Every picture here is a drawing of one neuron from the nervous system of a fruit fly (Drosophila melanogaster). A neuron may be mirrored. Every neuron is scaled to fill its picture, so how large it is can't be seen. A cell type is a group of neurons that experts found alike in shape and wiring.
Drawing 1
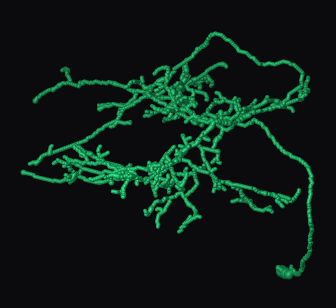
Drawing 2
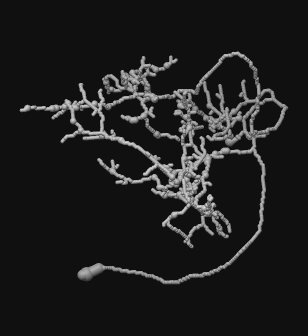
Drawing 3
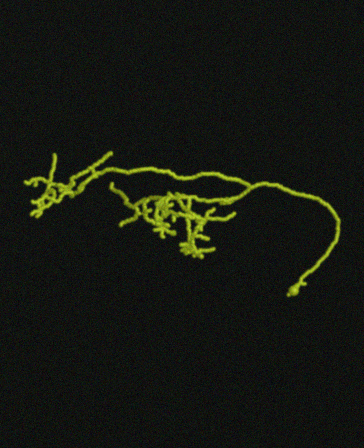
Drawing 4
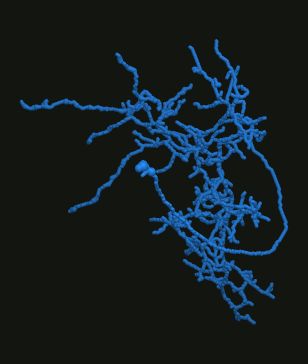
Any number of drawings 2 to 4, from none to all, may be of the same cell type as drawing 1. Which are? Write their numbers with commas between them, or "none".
2, 4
